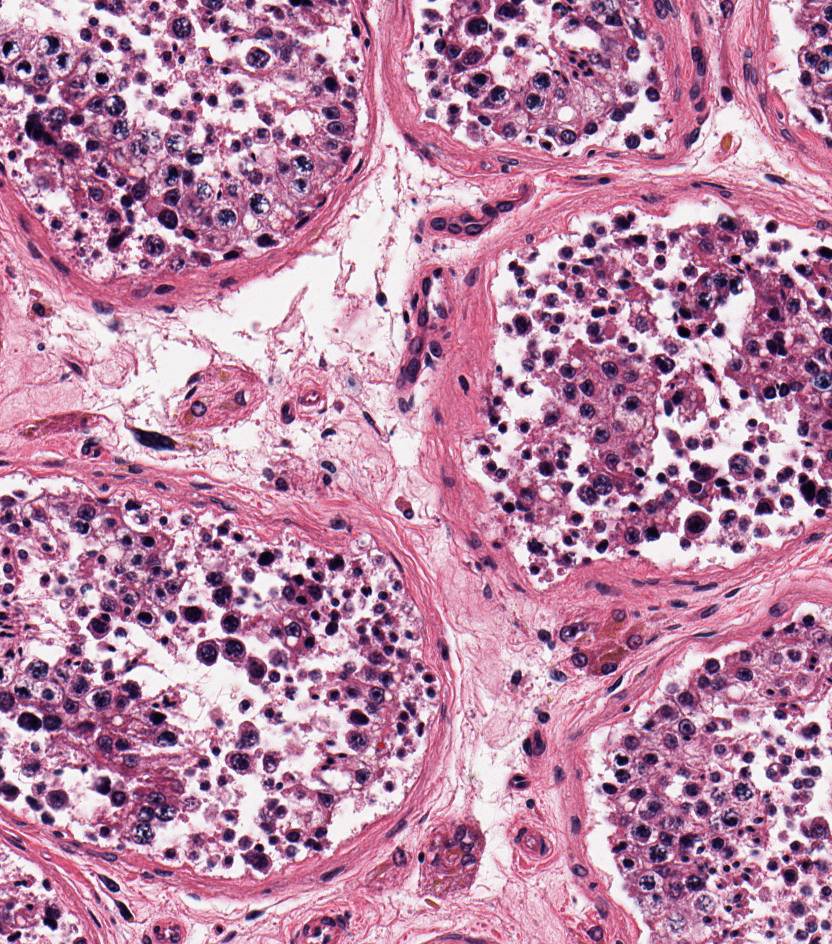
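Testis. Layout: several large rounded tubular units fill most of the field, separated by narrow strips of stroma. Within the units: numerous small, dark, condensed nuclei are scattered among the larger cells in every unit, and the cells lie loosely apart with many clear gaps between them. Between the units: a few stromal cells contain golden-brown pigment.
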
